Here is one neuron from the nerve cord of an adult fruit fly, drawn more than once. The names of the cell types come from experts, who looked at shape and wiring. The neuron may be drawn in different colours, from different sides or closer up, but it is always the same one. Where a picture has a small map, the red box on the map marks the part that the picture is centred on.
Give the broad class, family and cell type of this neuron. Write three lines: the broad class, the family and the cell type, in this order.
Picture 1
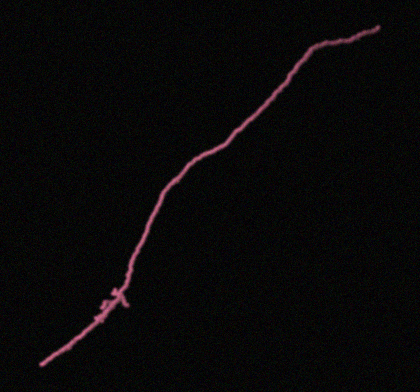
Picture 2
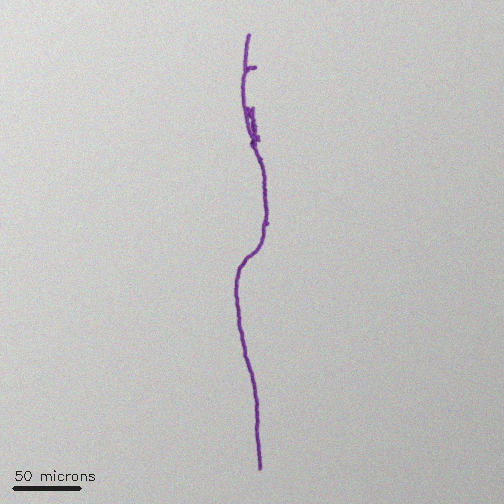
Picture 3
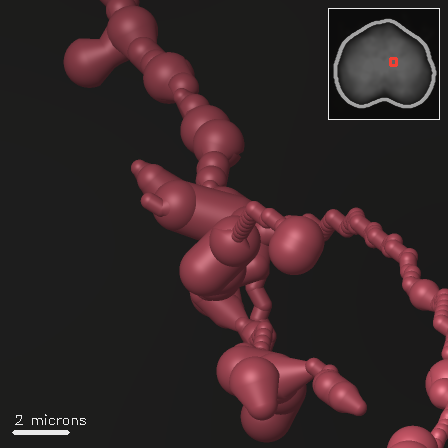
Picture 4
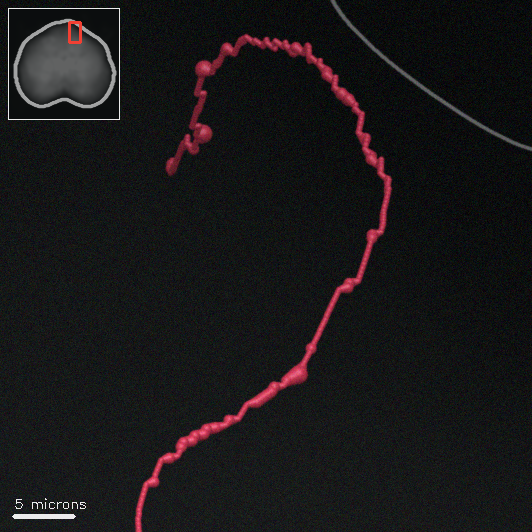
sensory neuron entering the nerve cord
class mechanosensory proprioceptive
SNpp02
